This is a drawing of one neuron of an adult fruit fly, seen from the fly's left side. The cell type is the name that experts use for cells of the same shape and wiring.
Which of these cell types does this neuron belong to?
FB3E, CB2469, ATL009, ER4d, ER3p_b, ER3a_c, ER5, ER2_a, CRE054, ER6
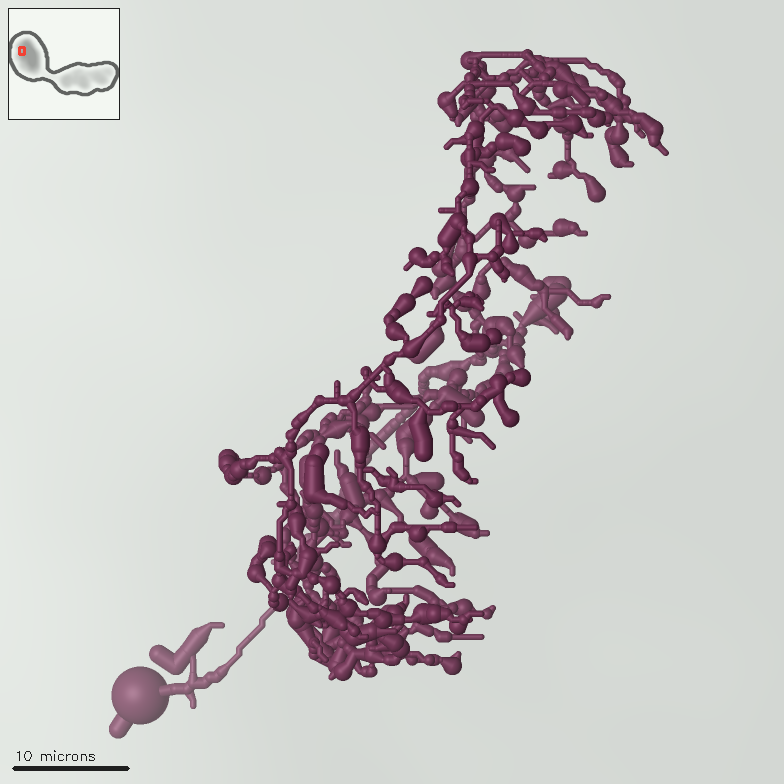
ER4d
